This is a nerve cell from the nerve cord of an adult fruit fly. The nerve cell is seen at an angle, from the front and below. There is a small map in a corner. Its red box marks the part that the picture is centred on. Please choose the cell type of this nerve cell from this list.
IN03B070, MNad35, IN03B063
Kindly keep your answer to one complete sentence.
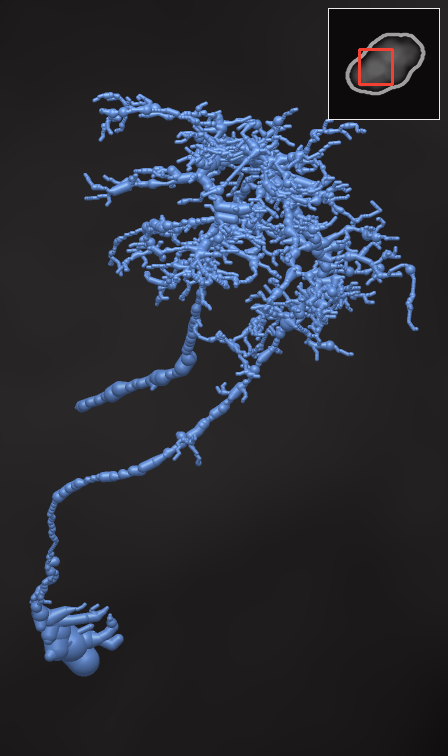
Belonging to the cell type MNad35 is this nerve cell.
